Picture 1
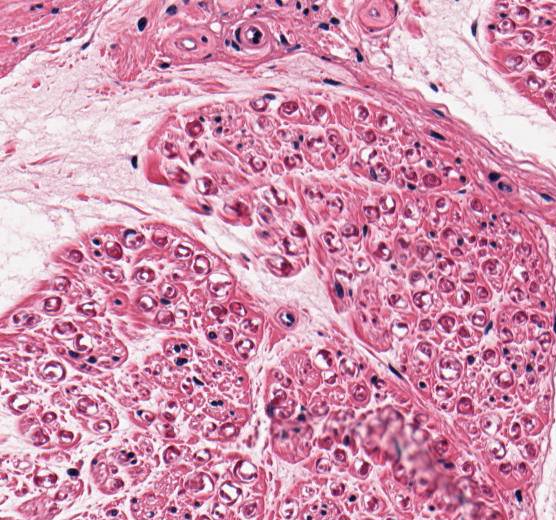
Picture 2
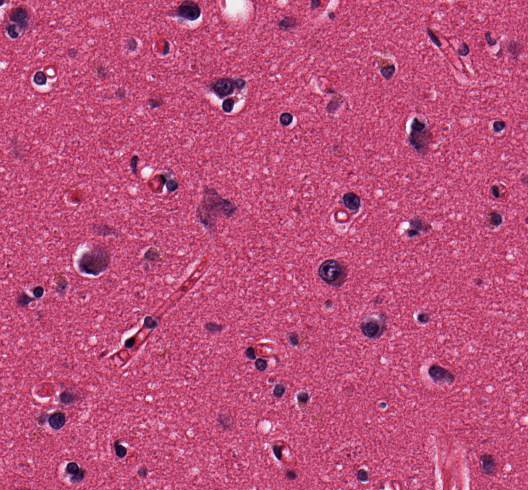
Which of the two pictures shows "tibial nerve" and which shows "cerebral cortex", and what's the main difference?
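The tibial nerve appears in picture 1, the cerebral cortex in picture 2. The tibial nerve consists of several rounded bundles cut in cross-section, filling most of the field; within each, fibres of varying size show a small pink central core inside a clear, pale ring. Small dark nuclei lie between the fibres and are far fewer than they are. The cerebral cortex, by contrast, is a continuous, finely granular and fibrillary pink background without collagen bundles, glands, tubules or sheets, through which cells are scattered singly. Most of these cells are small, with round dark-staining nuclei and scant cytoplasm; a triangular cell body with dull purple cytoplasm lies just left of centre.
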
